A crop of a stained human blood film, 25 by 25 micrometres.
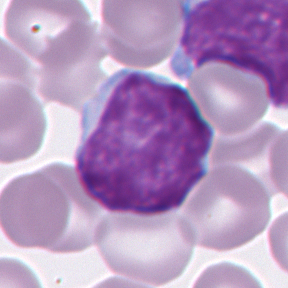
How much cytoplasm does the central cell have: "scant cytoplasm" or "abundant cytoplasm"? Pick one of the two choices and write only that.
Scant cytoplasm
